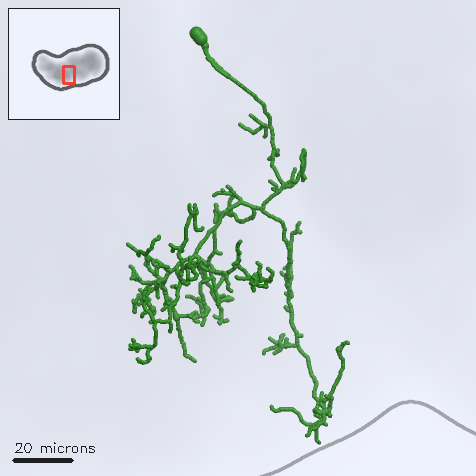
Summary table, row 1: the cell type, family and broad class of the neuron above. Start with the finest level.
IN19A059; hemilineage 19A; nerve-cord intrinsic neuron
